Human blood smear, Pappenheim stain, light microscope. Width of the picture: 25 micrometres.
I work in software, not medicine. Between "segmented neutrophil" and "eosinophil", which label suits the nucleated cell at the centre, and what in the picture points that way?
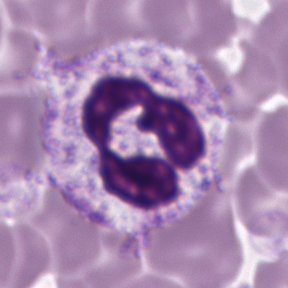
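This one is a segmented neutrophil. Look at the granules first: fine and violet, they fill the cytoplasm.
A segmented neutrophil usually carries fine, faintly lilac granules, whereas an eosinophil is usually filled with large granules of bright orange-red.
These granules are fine and violet rather than large and orange-red, and that is what decides it. They leave the outline of the nucleus clear, and the nucleus is split into lobes joined in a curved, horseshoe-like chain around a pale centre. Its chromatin is dense, dark purple and clumped.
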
